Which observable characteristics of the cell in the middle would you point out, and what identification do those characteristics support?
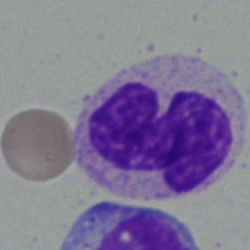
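A deep notch cuts into the nucleus from its upper edge, giving it a kidney shape. The chromatin is dark purple and coarsely clumped, with paler streaks. Nucleoli are not visible, and the cytoplasm contains no vacuoles. The cell is a band neutrophil.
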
